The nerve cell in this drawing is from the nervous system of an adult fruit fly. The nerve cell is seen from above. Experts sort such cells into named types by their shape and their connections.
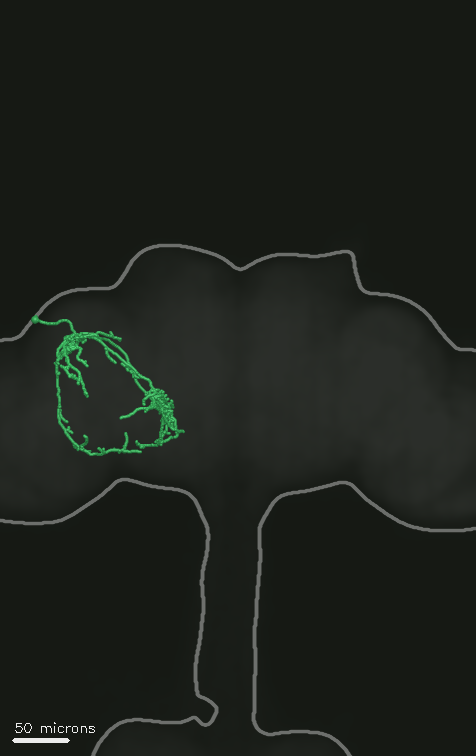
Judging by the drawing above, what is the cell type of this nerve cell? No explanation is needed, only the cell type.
CL086_b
